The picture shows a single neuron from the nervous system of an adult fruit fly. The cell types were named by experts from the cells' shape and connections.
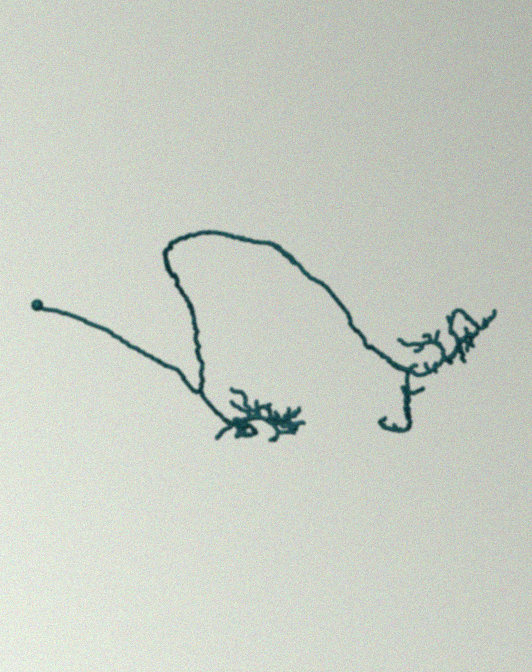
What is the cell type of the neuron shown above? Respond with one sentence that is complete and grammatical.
The cell type LC9 includes this neuron.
